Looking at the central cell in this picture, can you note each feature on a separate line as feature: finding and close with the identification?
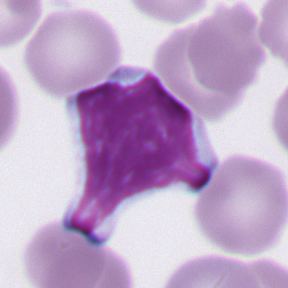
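Outline: angular, with a tapered extension pointing toward the lower left
Nucleus: fills almost the whole cell, following its angular shape
Chromatin: dense dark magenta, crossed by fine paler streaks
Cytoplasm: a thin, very pale greyish rim, showing only at parts of the edge
Name: typical lymphocyte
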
